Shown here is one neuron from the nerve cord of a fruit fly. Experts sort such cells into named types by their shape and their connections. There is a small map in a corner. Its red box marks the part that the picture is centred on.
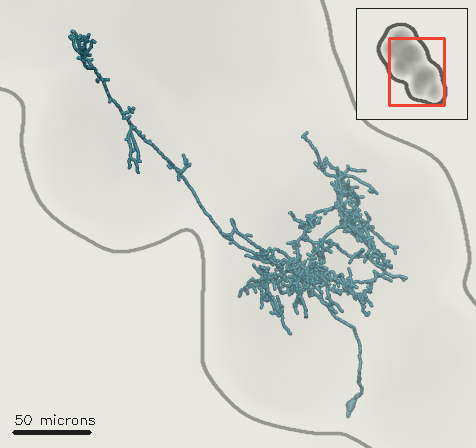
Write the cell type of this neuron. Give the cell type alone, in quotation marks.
"IN03B029"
